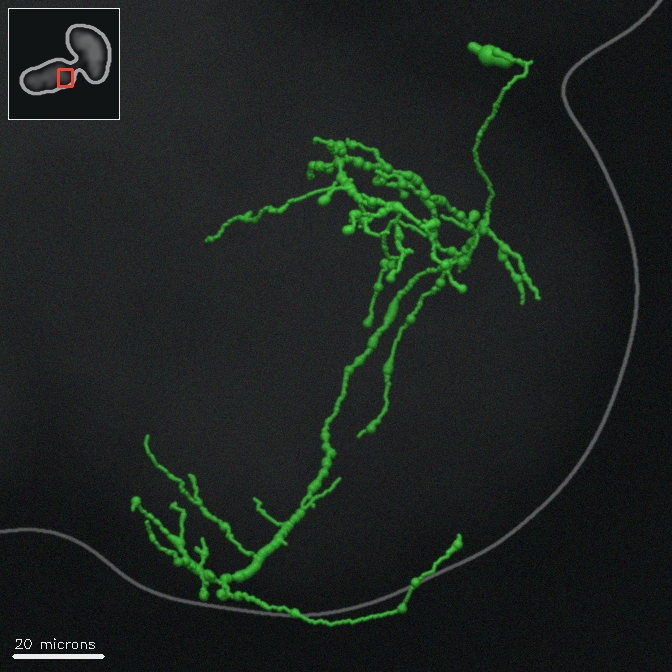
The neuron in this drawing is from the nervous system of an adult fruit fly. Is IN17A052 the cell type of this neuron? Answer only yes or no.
no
